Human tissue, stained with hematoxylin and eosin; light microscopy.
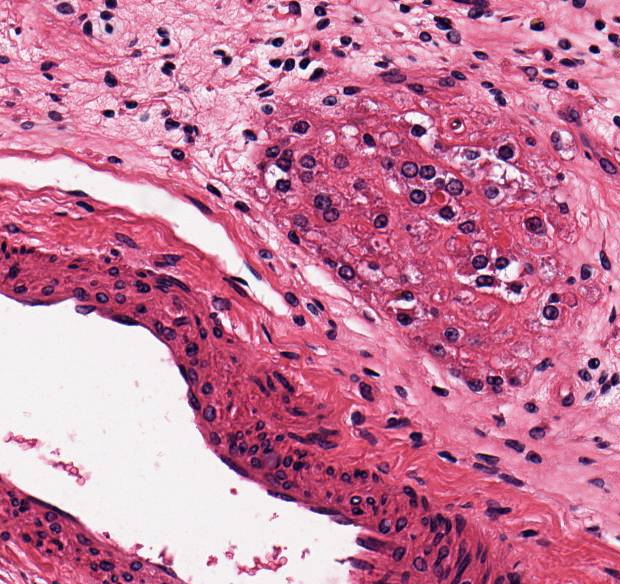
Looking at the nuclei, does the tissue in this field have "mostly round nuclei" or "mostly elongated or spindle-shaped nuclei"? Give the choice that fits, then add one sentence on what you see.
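Mostly round nuclei. The large cells in this cluster have round nuclei, many with a visible nucleolus.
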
